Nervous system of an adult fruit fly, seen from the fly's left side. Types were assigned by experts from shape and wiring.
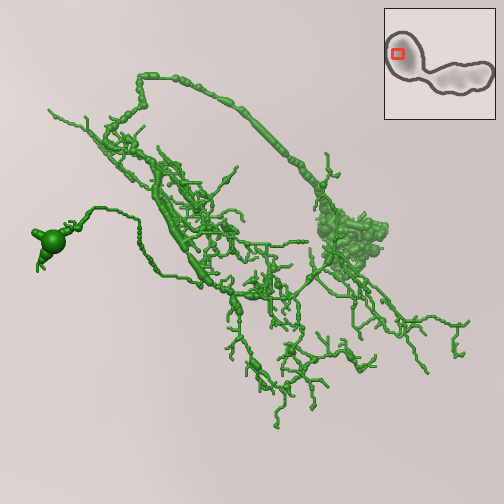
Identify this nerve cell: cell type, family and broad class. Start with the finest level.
LNO1; class CX; central-brain intrinsic neuron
